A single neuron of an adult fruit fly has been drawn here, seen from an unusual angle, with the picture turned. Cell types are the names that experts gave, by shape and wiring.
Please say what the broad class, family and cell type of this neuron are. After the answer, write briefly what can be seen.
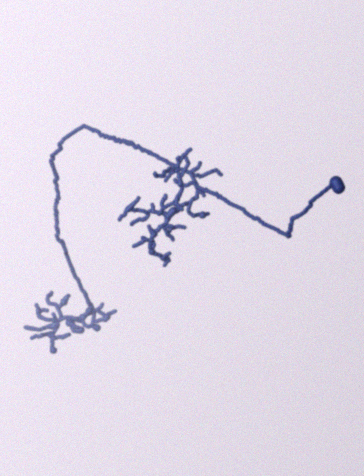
This is an optic-lobe intrinsic neuron. Its family is Tm. The cell type is Tm34. The cell body is on the right of the picture. The picture shows dozens of branch ends.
